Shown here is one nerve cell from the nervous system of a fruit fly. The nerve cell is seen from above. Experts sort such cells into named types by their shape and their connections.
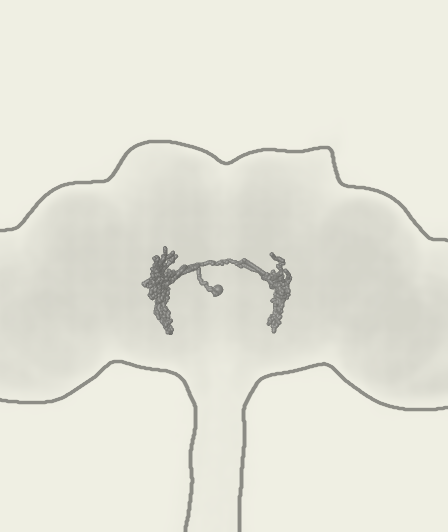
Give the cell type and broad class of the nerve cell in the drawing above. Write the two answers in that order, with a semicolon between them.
GNG171; central-brain intrinsic neuron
